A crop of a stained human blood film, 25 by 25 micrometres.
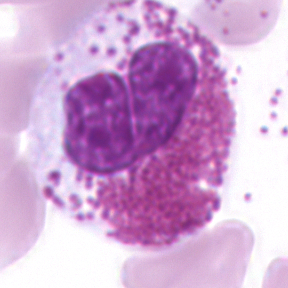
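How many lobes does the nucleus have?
Two.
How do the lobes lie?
Side by side, left and right.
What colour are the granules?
Reddish-purple, packed most densely in the lower right part of the cell.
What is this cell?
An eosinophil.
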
